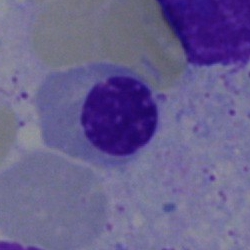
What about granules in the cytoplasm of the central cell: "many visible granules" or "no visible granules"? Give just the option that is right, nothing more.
No visible granules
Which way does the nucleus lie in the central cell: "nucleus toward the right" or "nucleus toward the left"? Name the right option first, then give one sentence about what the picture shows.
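Nucleus toward the right. The nucleus sits toward the right of the cell, with more cytoplasm on the left.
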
